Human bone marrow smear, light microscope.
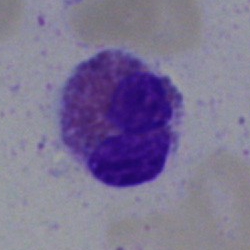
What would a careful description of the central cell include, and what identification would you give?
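The cell has a roughly round outline with a slightly uneven edge. Its nuclear chromatin is dense and stains dark purple, and granules fill the cytoplasm throughout. The cell is an eosinophil.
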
